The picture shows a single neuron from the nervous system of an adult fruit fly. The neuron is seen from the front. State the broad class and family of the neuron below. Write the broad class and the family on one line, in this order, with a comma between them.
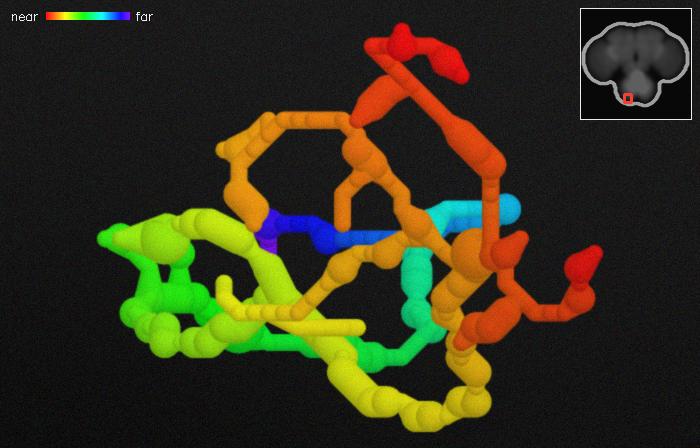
sensory neuron entering the nerve cord, class mechanosensory tactile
